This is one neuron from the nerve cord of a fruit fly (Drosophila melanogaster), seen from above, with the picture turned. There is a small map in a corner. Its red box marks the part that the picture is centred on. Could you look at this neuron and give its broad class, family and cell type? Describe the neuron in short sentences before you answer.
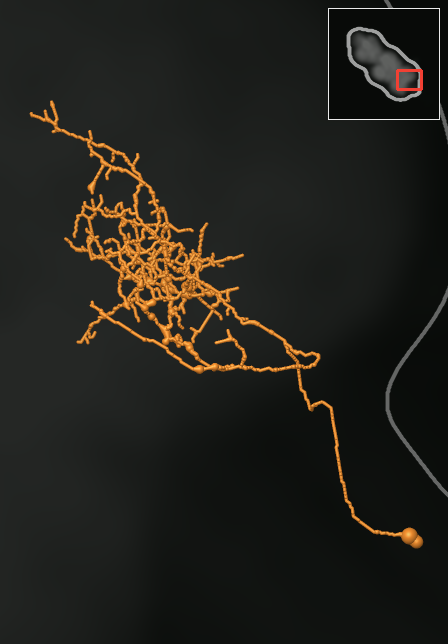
The picture shows dozens of branch ends. In this view it is about as wide as it is tall. Its broad class is nerve-cord intrinsic neuron. Its family is hemilineage 16B. Its cell type is IN16B123.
